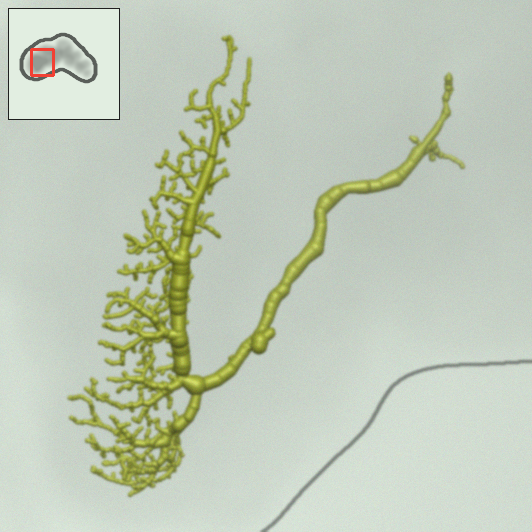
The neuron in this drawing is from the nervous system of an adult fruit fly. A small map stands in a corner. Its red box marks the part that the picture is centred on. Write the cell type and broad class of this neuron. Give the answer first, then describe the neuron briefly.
It is of cell type VS. This is a visual projection neuron. In this view it is about as wide as it is tall.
